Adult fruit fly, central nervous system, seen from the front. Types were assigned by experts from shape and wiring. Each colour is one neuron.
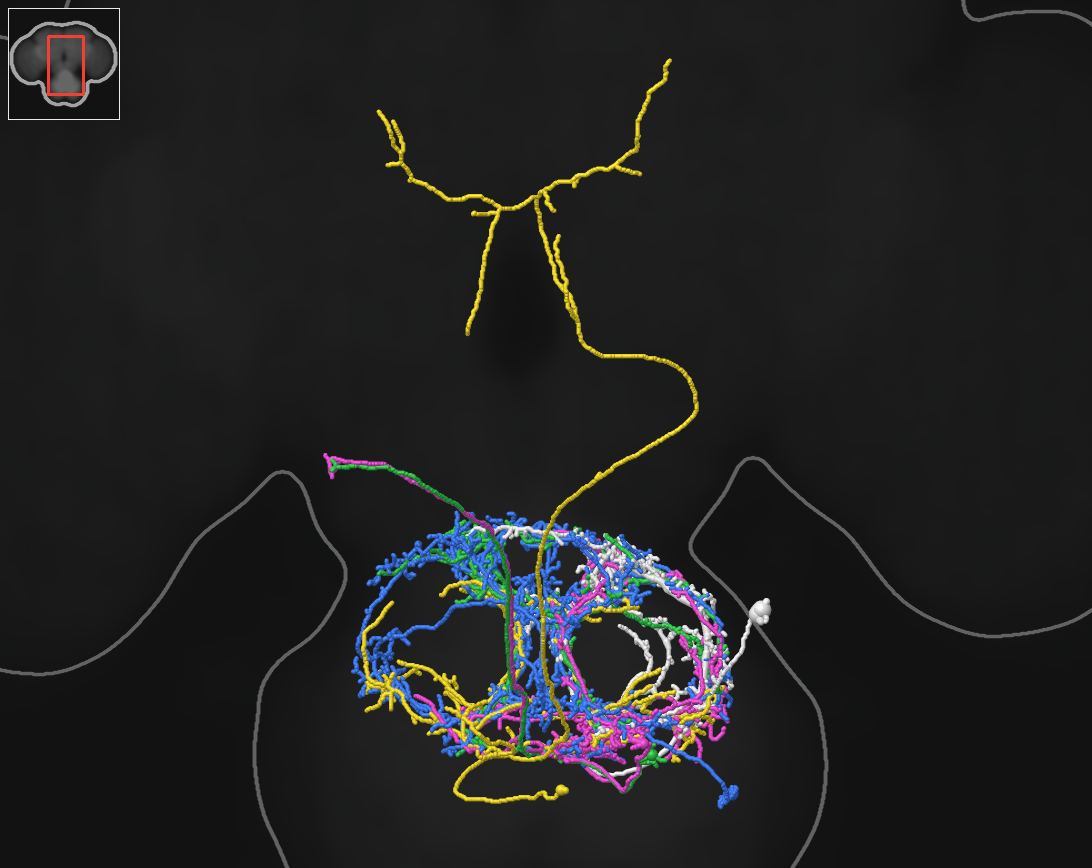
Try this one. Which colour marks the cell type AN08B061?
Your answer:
magenta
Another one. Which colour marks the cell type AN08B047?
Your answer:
green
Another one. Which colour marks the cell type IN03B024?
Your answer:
blue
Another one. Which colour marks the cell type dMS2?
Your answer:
white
